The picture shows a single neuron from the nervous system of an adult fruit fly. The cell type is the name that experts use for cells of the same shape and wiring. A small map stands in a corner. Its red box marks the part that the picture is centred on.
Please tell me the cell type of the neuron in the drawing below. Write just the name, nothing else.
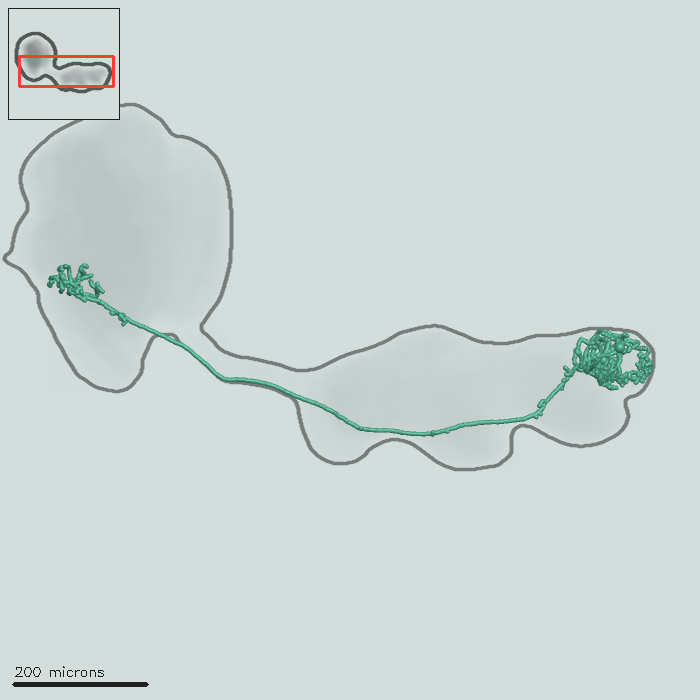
AN09B037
